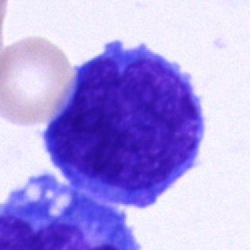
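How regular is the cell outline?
Roughly round but uneven, with small bumps along its edge.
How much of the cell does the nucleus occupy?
Most of it, and the nucleus has a shallow notch at its top.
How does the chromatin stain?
Dark purple, with a finely stippled texture.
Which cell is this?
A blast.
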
